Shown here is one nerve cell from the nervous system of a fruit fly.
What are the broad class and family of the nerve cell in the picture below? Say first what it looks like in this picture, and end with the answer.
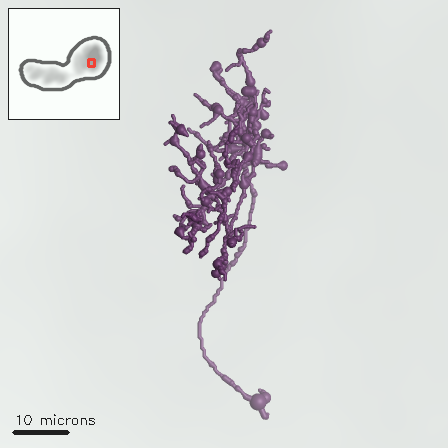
Its cell body lies at the bottom of the picture. From top to bottom in the picture it spans about 75 microns. Dozens of branch ends can be seen. It is an optic-lobe intrinsic neuron. Its family is Li.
